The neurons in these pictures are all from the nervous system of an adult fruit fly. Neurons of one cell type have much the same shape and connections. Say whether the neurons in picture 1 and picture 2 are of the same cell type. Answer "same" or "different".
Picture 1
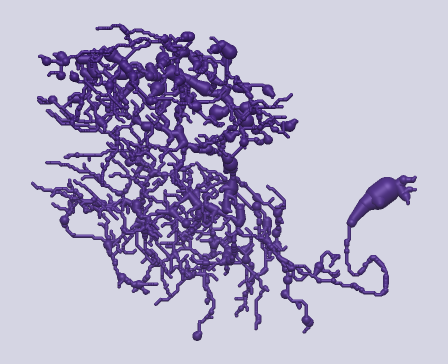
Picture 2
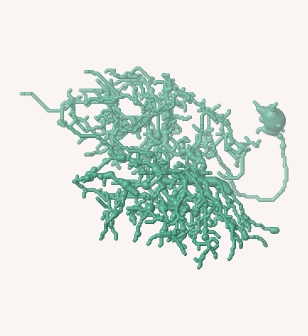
same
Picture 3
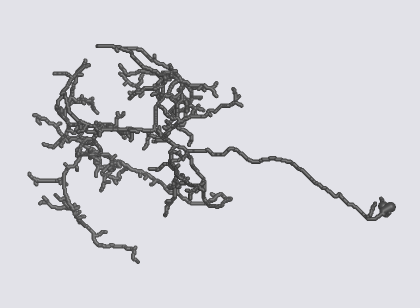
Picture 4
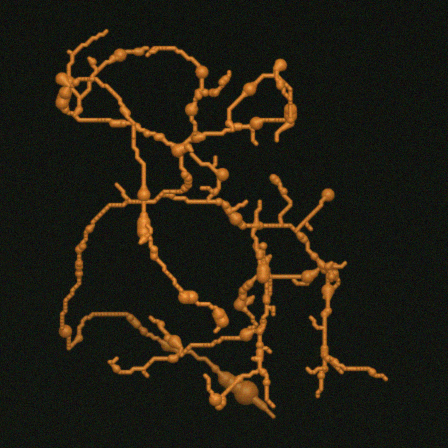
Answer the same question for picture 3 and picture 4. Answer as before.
different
